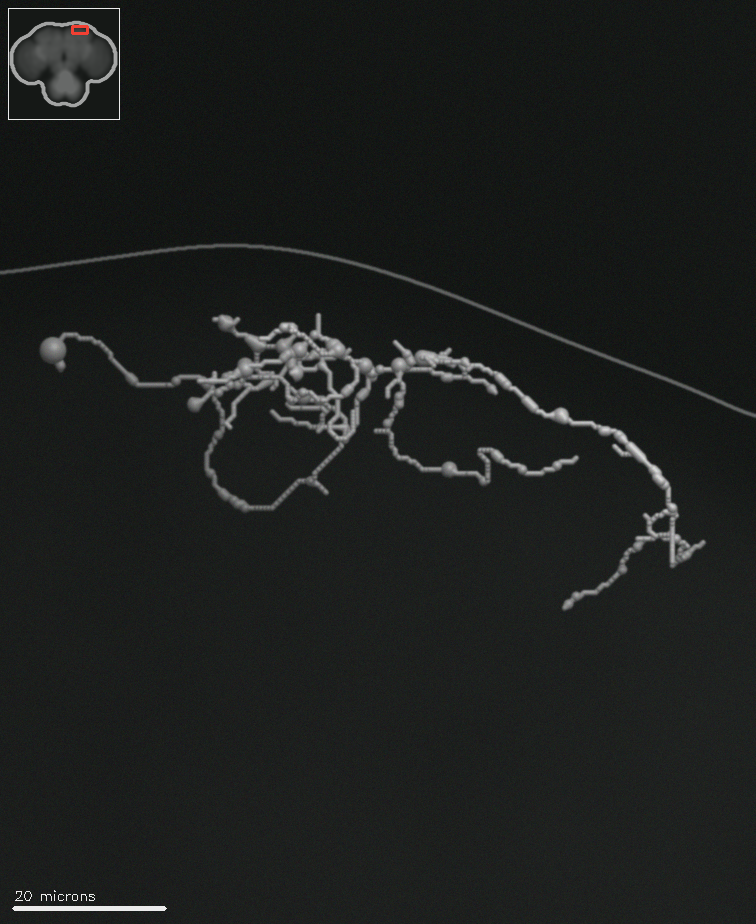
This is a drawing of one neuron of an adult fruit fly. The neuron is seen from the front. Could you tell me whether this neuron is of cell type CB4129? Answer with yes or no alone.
yes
